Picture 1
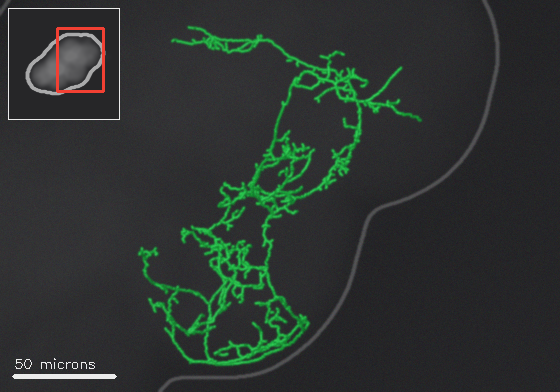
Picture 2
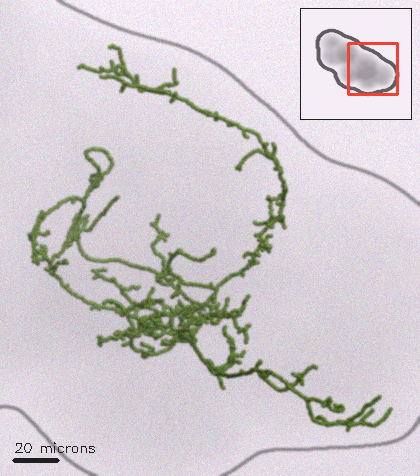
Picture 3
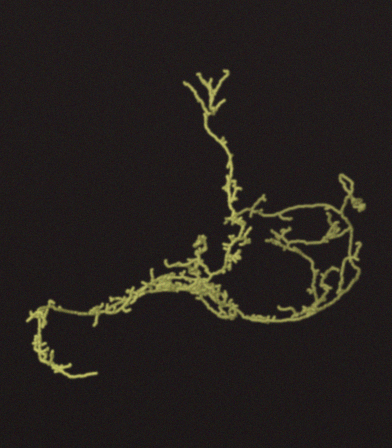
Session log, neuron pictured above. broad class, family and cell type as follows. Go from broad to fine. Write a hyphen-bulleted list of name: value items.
- broad class: nerve-cord intrinsic neuron
- family: hemilineage 19A
- cell type: IN19A056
